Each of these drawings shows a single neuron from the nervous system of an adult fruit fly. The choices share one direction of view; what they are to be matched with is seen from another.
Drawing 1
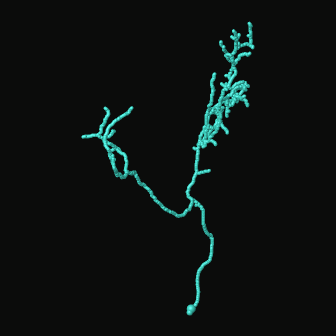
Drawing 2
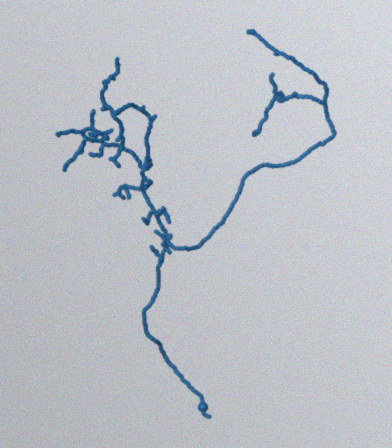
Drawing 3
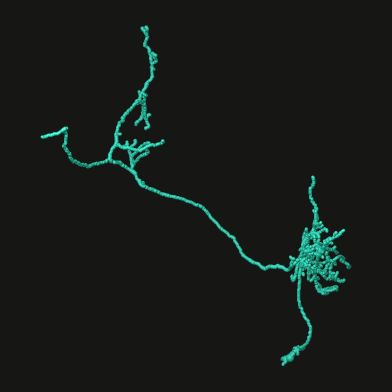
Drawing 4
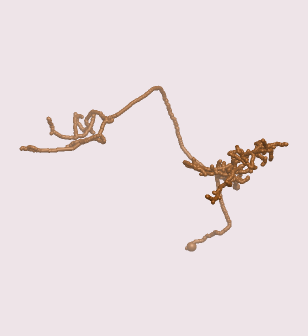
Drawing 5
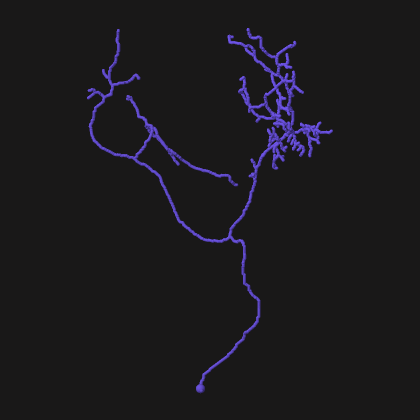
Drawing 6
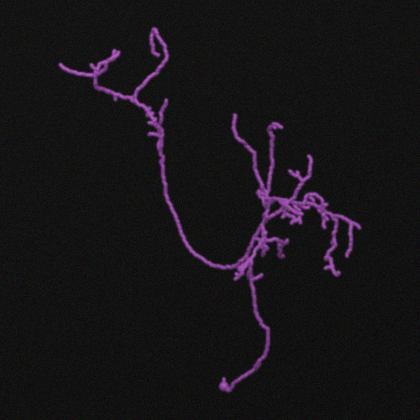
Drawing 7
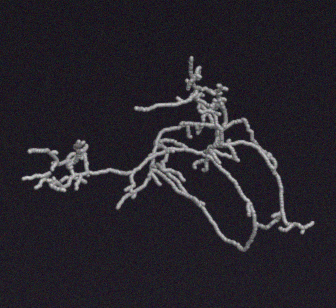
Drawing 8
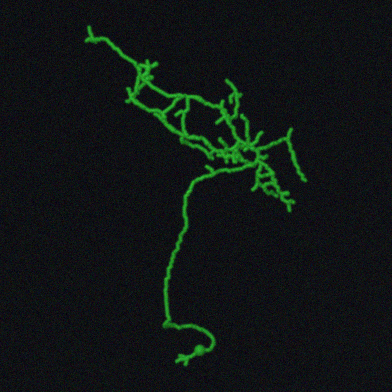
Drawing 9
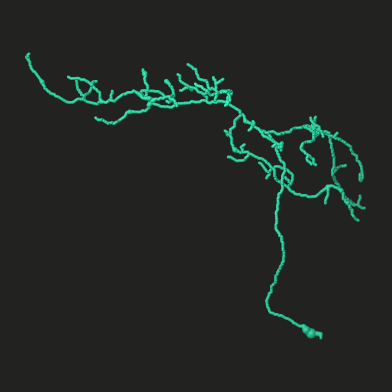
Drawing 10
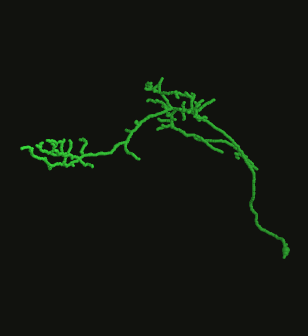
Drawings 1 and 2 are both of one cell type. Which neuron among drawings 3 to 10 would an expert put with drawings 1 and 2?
5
